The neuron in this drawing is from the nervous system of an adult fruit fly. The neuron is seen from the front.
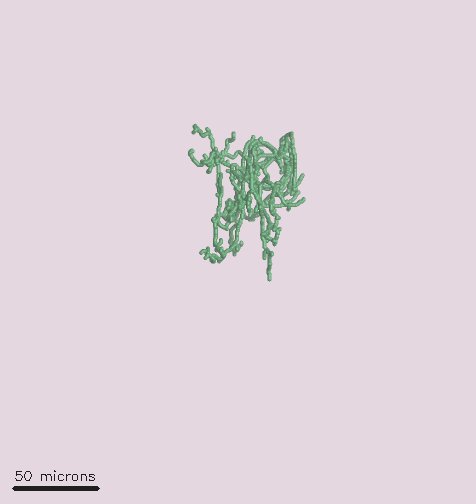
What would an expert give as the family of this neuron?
hemilineage 00A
